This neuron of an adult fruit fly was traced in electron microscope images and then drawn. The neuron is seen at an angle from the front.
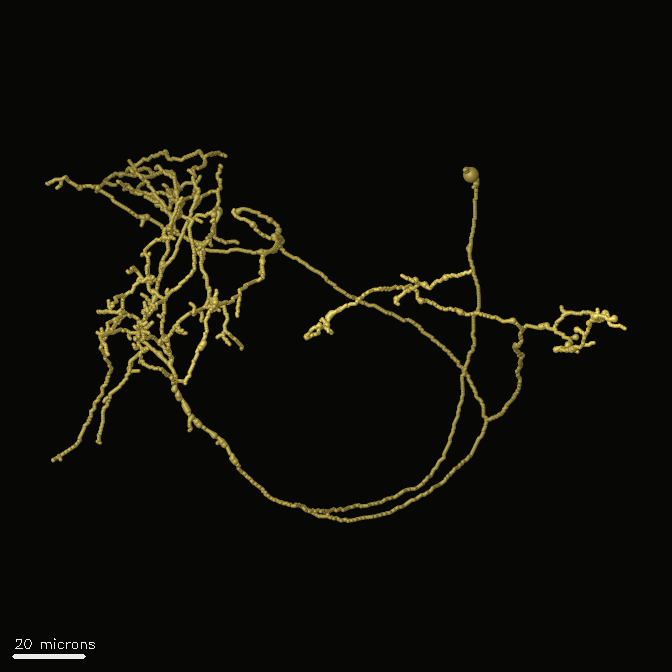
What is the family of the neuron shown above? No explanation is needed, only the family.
hemilineage DM1_antero_dorsal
